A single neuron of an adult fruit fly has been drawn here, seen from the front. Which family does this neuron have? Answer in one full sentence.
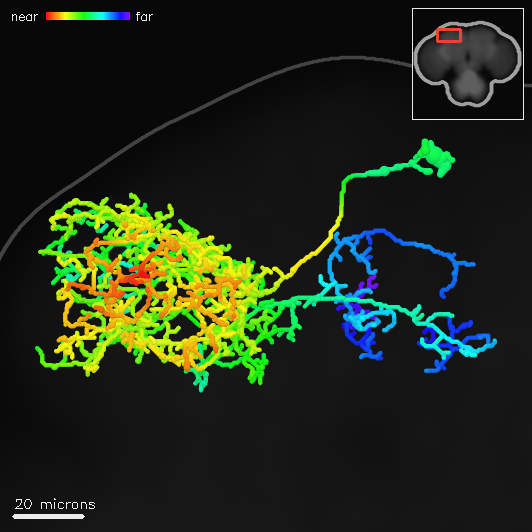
Family LHPD includes the neuron shown here.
